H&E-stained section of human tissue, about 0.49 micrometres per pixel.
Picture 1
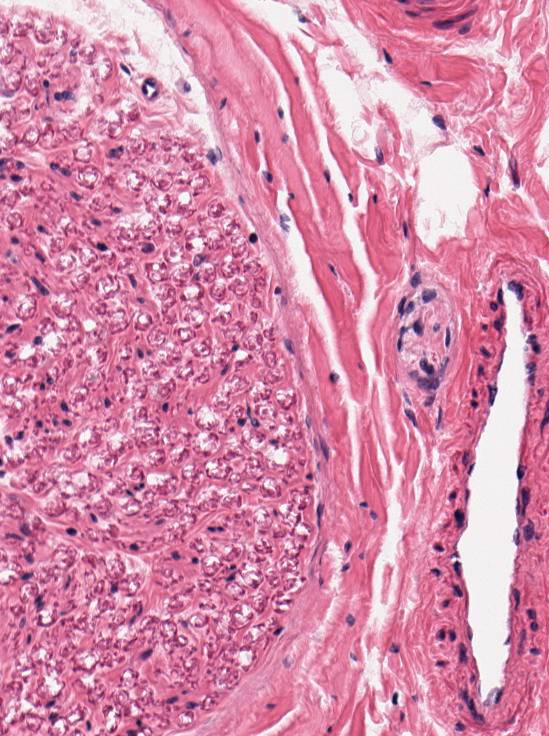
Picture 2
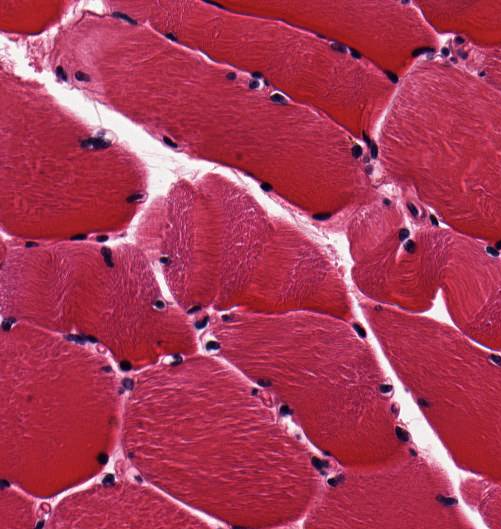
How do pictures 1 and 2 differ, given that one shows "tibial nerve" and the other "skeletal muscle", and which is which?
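Tibial nerve: picture 1. Skeletal muscle: picture 2. Nerve: fibres inside the fascicle are small pale rings around central pink dots, sparse small dark nuclei between. Right of fascicle, pink fibre bundles with elongated nuclei run top to bottom, roughly parallel to its edge. Small oval cluster of dark-nucleated cells between them, mid-right. Muscle: dark flattened nuclei at fibre edges, just under the surface. Fibres broadly similar in size, no clusters of small rounded fibres. Wider pale connective tissue band runs diagonally upper left to lower right; no fat cells.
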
